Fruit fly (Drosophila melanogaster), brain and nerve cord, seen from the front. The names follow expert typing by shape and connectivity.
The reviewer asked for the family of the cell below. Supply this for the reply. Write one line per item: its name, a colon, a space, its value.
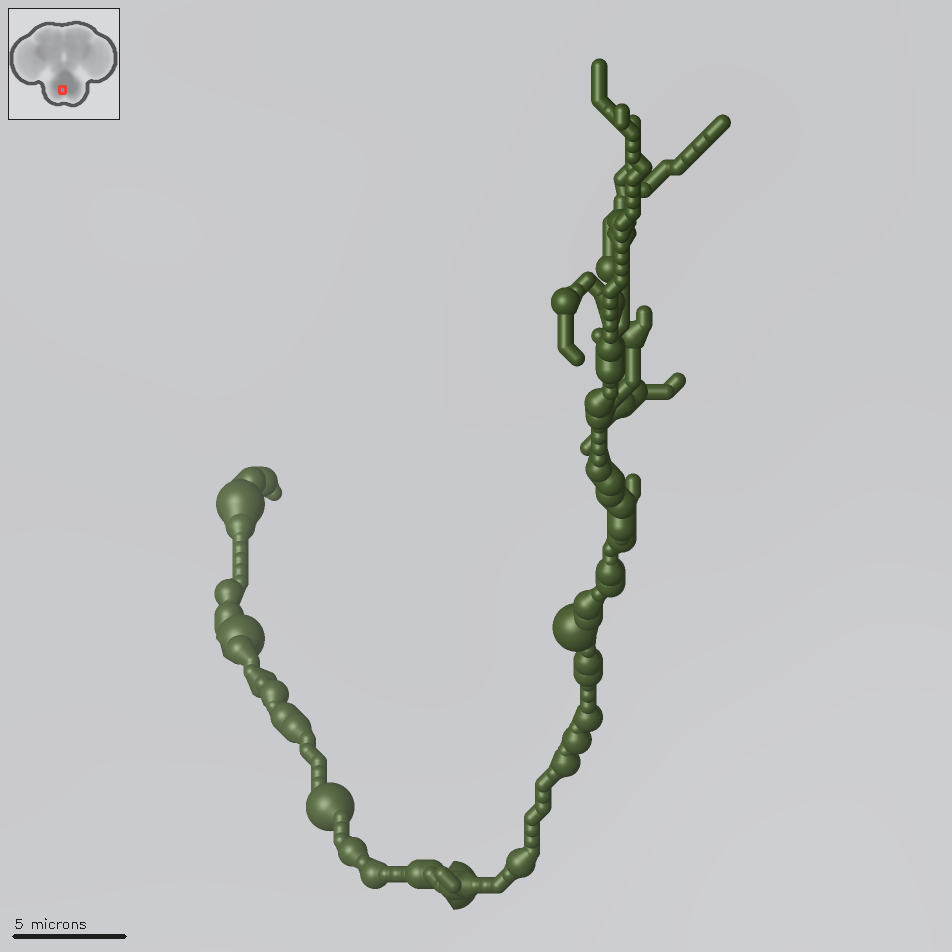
family: class gustatory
